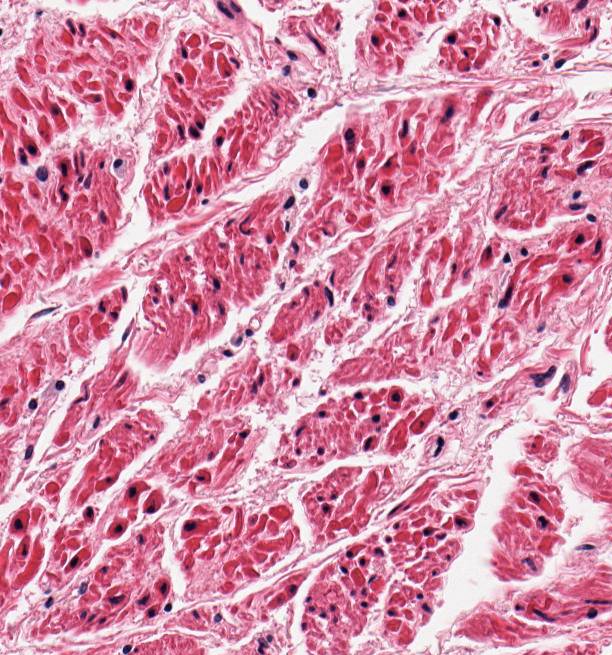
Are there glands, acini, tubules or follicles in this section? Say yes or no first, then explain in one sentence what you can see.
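No. No epithelium or glands are present anywhere in the field.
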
